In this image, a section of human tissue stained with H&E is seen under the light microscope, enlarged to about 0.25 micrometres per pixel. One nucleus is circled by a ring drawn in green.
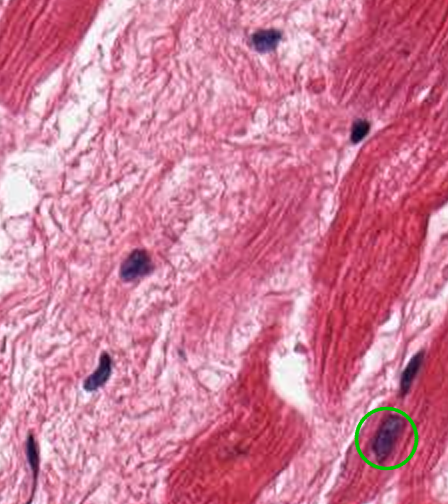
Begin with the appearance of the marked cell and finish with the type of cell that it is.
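The nucleus is oval, stretched along the length of the fibre, and sits in the middle of the fibre's width with red cytoplasm on both sides. The nucleus is plumper and slightly less uniformly dark, with a faintly mottled interior, than the slim, evenly dark nucleus just above it. The cytoplasm is deep red and plentiful, with fine lines running lengthwise along the fibre. The cell is part of a long band that runs diagonally, parallel to other red fibres, with pale, loose fibrous tissue along its left side. It is a cardiomyocyte.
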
